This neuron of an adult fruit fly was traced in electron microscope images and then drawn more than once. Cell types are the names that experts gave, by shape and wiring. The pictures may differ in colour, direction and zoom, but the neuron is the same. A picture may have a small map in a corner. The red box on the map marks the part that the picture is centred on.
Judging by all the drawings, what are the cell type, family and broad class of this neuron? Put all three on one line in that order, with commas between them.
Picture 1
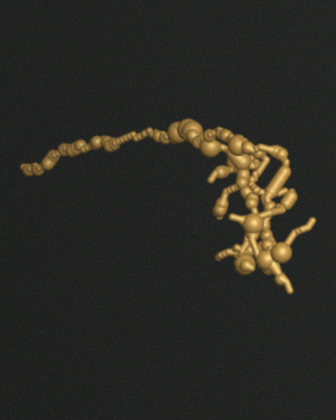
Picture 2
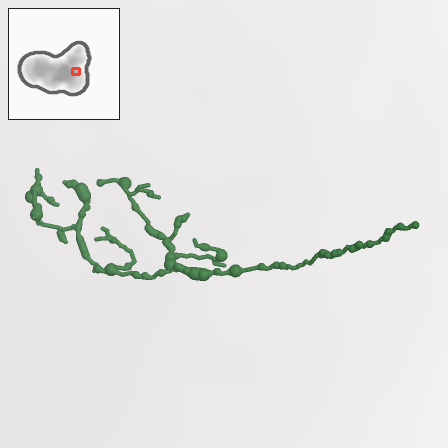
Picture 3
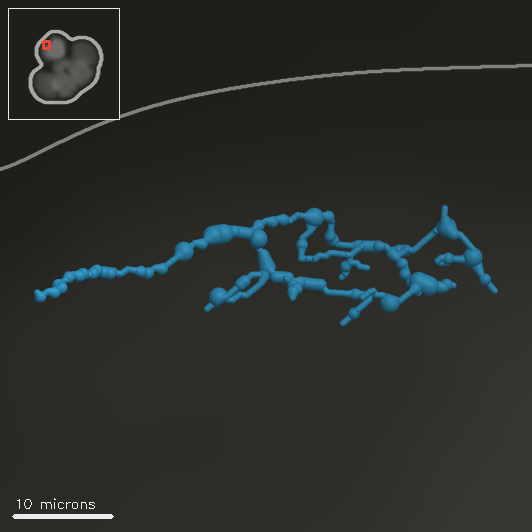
SNta25, class mechanosensory tactile, sensory neuron entering the nerve cord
